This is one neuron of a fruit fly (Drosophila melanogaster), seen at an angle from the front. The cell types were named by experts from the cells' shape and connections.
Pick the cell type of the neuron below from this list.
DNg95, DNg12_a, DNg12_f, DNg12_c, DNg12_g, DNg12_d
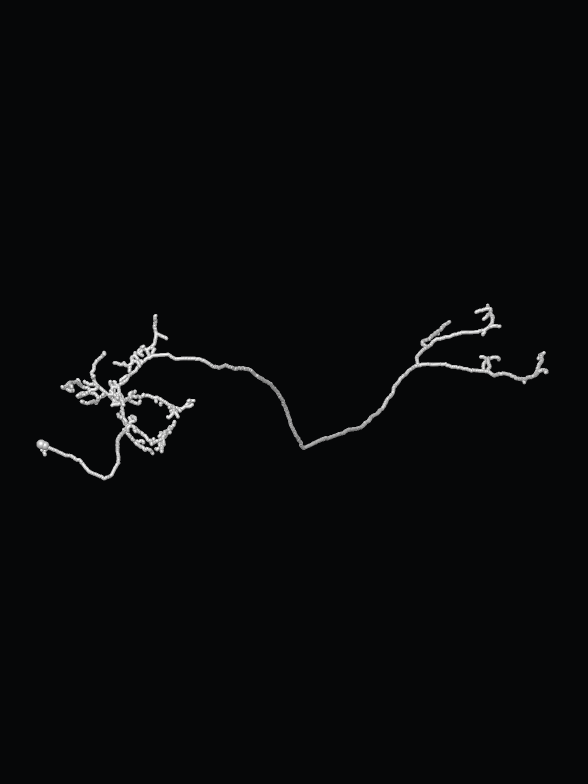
DNg12_f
